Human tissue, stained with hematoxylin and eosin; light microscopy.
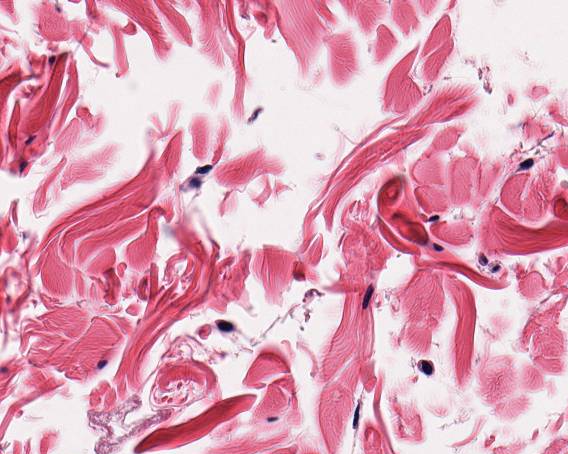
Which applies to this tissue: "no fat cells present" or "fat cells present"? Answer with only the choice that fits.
No fat cells present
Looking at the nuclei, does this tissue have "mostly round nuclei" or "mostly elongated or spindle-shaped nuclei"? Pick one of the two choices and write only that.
Mostly elongated or spindle-shaped nuclei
